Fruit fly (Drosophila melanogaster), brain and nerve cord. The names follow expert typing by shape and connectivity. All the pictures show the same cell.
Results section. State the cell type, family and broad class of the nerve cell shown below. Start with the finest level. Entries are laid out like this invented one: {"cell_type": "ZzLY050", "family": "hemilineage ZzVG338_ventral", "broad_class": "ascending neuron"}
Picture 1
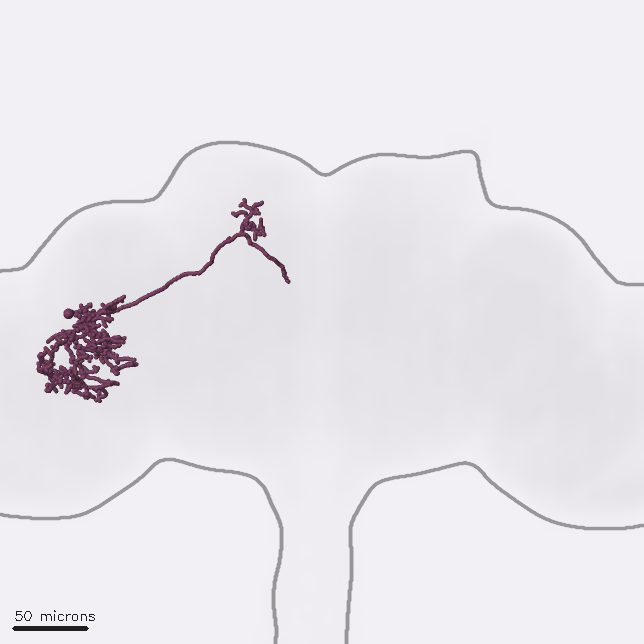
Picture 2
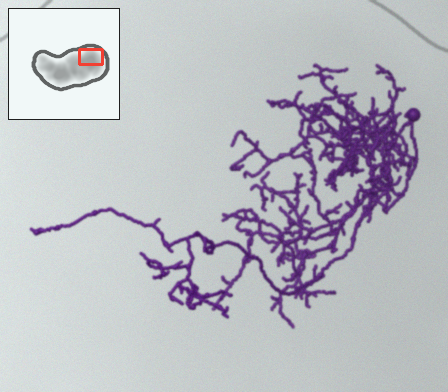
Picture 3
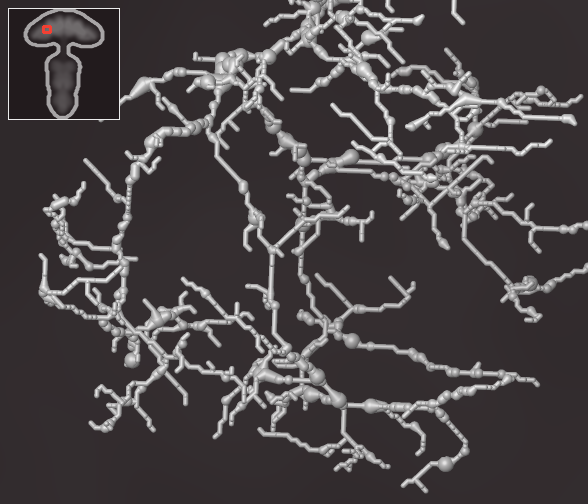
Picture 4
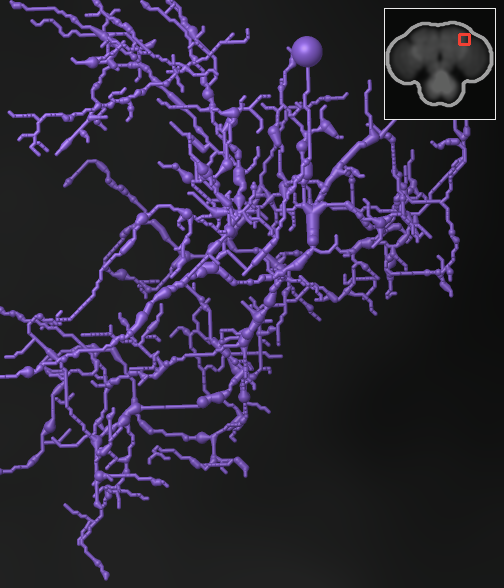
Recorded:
{"cell_type": "CB3212", "family": "hemilineage LHl2_dorsal", "broad_class": "central-brain intrinsic neuron"}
